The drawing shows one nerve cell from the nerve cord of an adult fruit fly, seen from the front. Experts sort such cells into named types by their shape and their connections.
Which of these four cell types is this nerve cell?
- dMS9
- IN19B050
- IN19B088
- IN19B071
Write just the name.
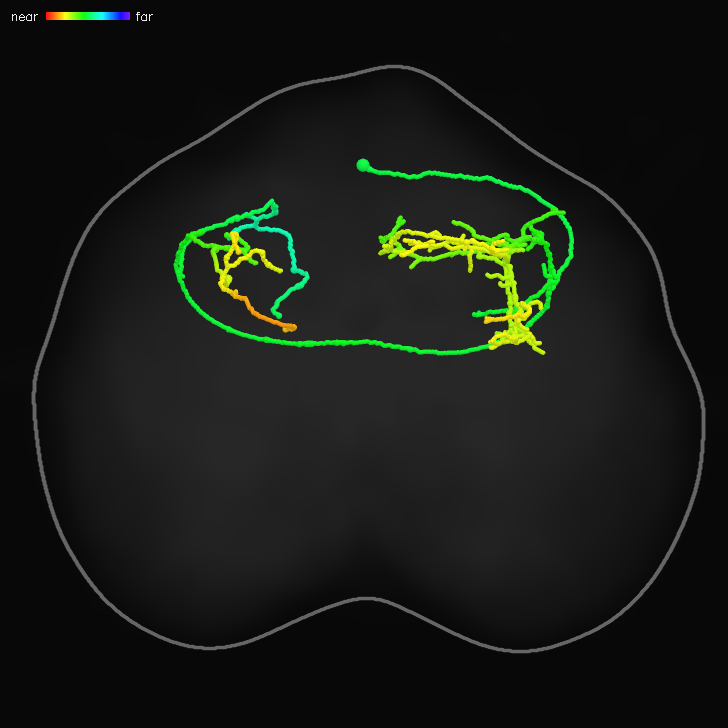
IN19B071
